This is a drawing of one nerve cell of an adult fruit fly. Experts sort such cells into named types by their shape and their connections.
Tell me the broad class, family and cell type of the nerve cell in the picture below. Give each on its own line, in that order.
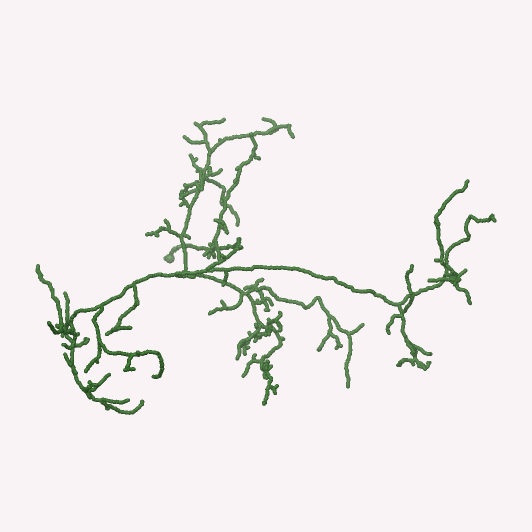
central-brain intrinsic neuron
hemilineage VLPp2
CB3376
